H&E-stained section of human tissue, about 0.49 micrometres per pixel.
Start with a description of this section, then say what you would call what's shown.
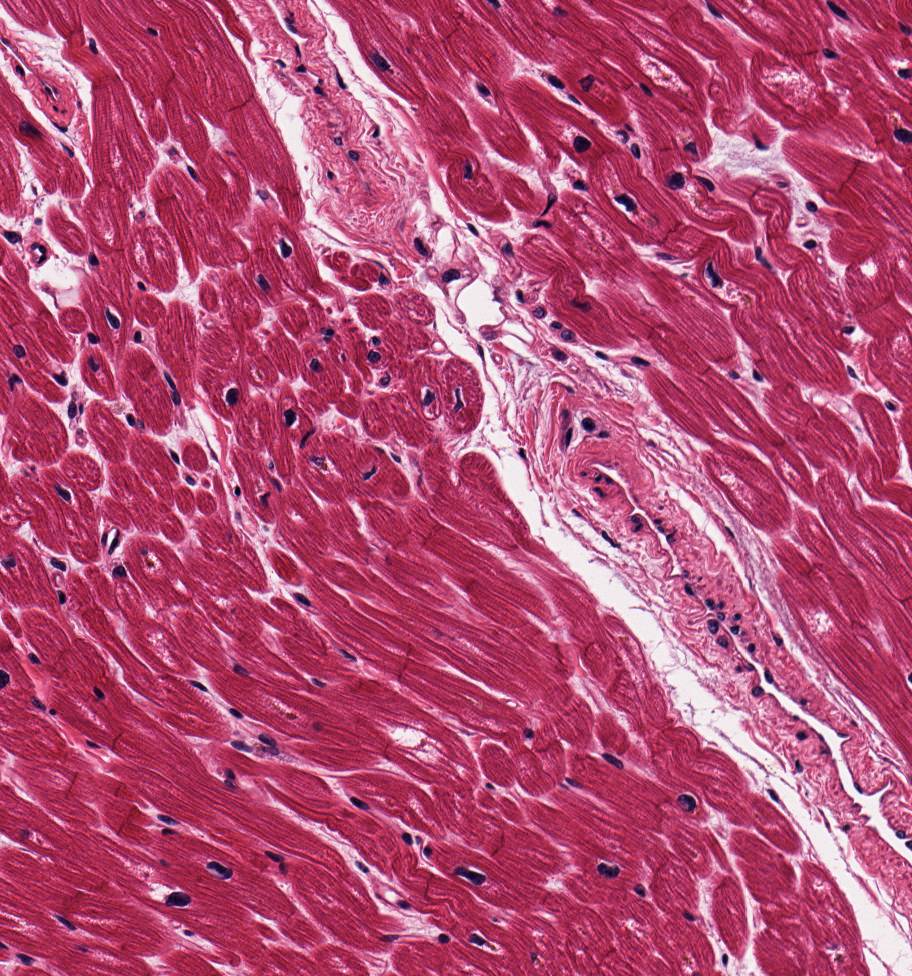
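See how most muscle fibres run diagonally, upper left to lower right, cross-striated and crossed by dark transverse intercalated discs. A band of loose pale connective tissue holding a small vessel runs from top centre toward the lower right corner. That's the left ventricle of the heart.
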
